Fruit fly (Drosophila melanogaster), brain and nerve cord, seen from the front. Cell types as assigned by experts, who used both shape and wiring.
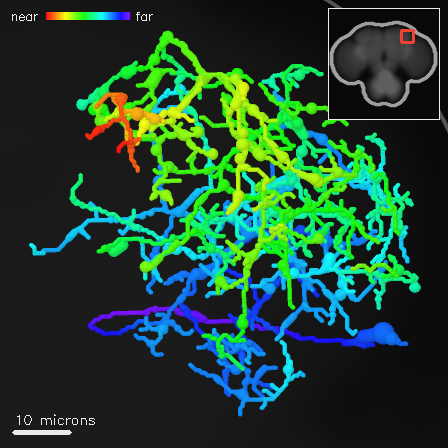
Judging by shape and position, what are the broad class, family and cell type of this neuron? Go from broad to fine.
central-brain intrinsic neuron; hemilineage LHp1; LHPV4i4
